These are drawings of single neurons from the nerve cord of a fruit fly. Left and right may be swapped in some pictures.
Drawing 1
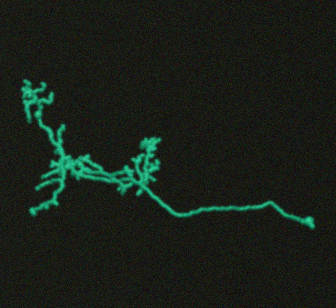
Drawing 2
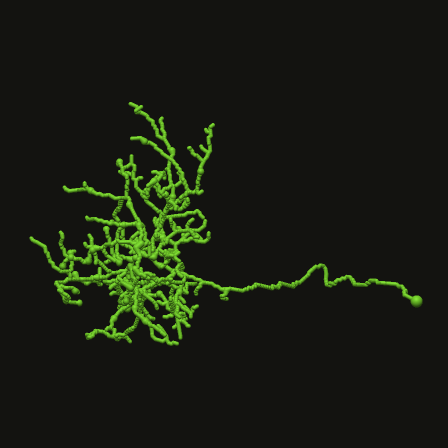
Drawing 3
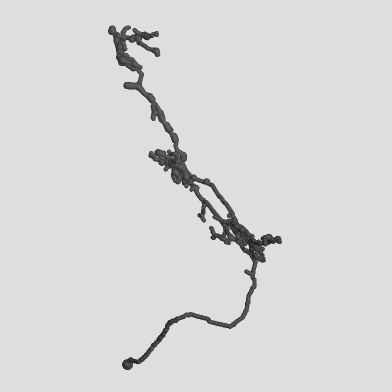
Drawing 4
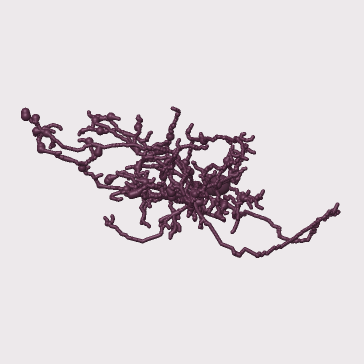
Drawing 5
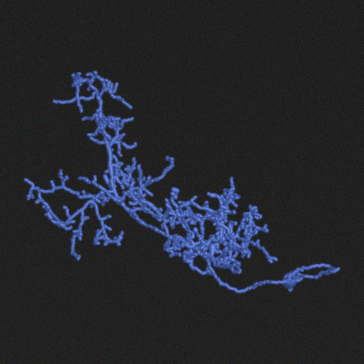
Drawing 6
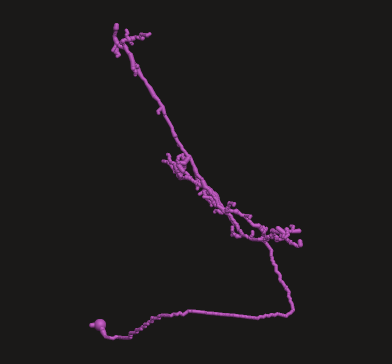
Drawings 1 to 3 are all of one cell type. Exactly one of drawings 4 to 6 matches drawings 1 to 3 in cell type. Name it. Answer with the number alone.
6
